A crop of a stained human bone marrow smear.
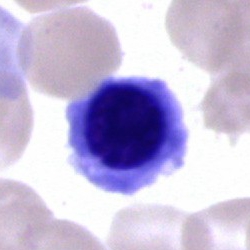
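Erythroblast in a stained human bone marrow smear. See how its chromatin is dense and dark purple all through, with no nucleolus showing in the nucleus. The blue cytoplasm around it holds no granules.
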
